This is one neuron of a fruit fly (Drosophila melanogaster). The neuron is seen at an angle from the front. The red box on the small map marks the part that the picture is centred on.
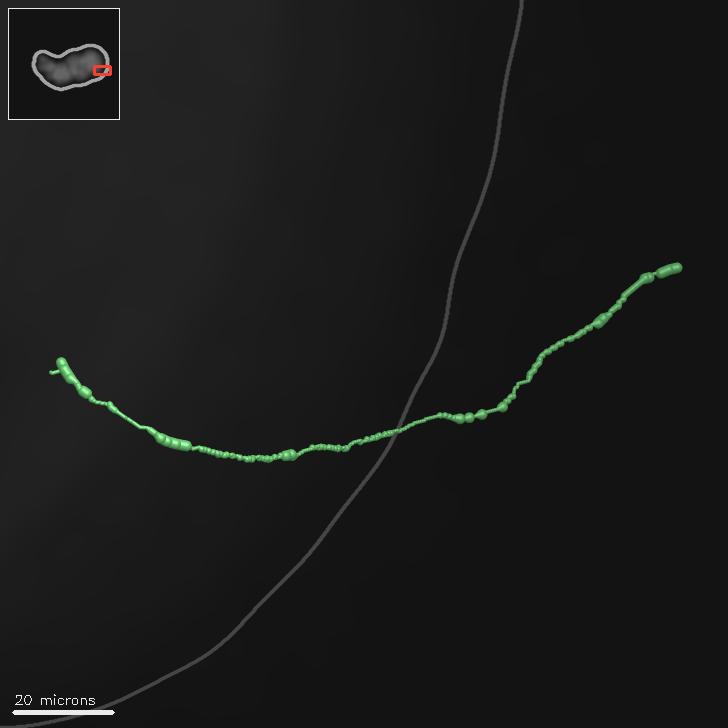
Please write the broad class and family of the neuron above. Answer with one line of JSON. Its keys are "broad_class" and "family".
{"broad_class": "photoreceptor or other optic-lobe sensory neuron", "family": "class visual"}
